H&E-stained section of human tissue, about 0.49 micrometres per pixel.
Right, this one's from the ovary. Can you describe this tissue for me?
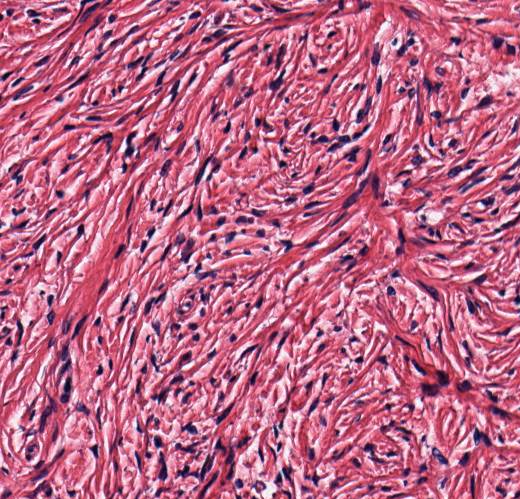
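Bundles of spindle cells run in many different directions across the whole field, crossing one another. Some, particularly in the centre and on the right, are cut across, so their cells appear as rounded profiles. The nuclei are elongated, slender and dark blue-purple. The cells have abundant pink, fibrillary cytoplasm.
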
